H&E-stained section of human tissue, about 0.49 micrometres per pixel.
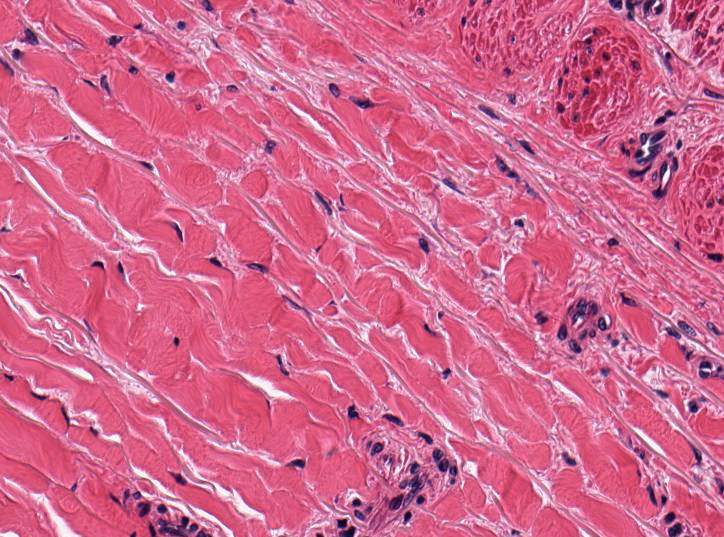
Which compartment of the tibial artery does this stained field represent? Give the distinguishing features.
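Tunica adventitia is the layer shown. The collagen forms broad, wavy, ragged-edged bundles, not fine straight fibrils, with sparse cells whose small dark elongated nuclei lie singly along them.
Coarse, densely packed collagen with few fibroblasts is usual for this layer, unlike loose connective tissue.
Small vessels with clustered plump dark nuclei around narrow lumina sit among the bundles at the lower centre and right. No epithelium or fat cells are present.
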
